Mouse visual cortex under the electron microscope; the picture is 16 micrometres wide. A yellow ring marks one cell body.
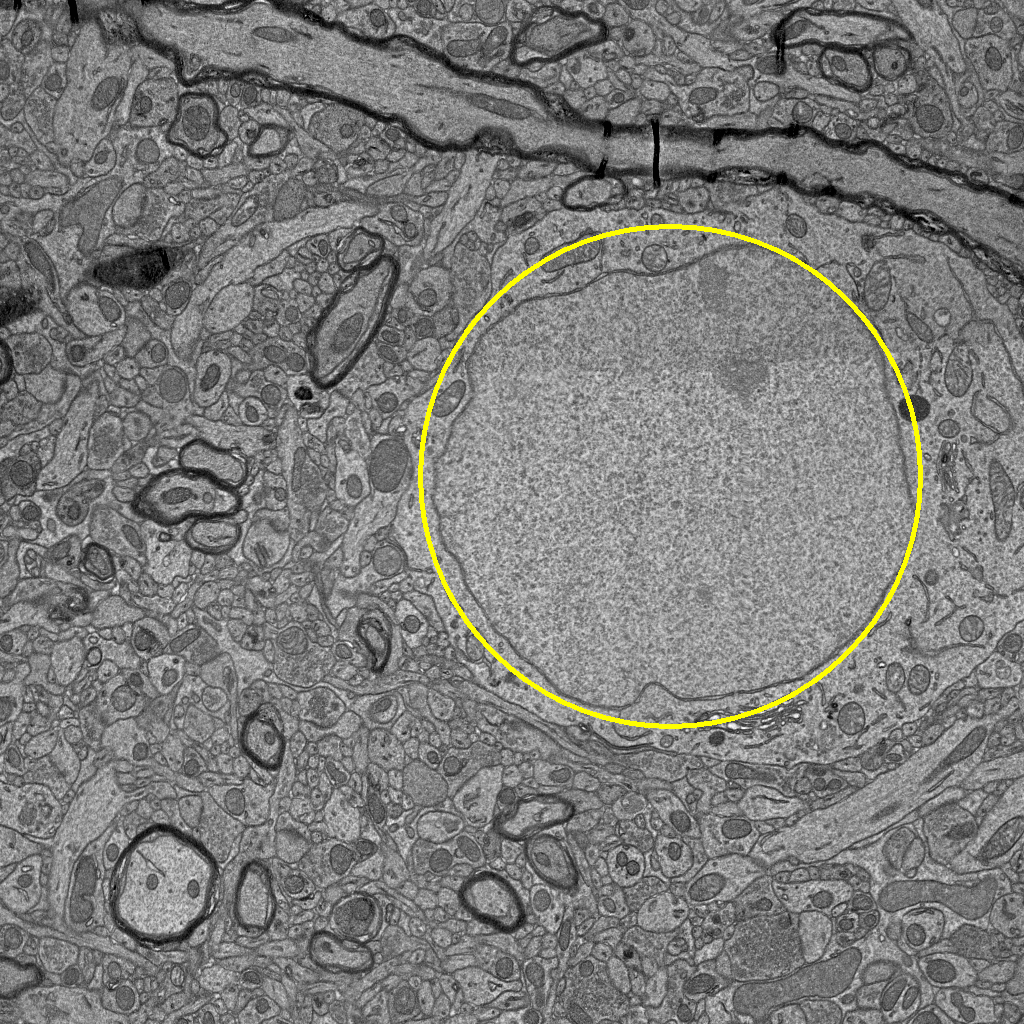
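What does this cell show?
A nearly round nucleus, wholly within the section, filling most of the ring.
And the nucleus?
Its envelope is mostly smooth, just a few shallow undulations, no deep infoldings; chromatin pale, finely granular, evenly spread, no dark band of clumps along the envelope.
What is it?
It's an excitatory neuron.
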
